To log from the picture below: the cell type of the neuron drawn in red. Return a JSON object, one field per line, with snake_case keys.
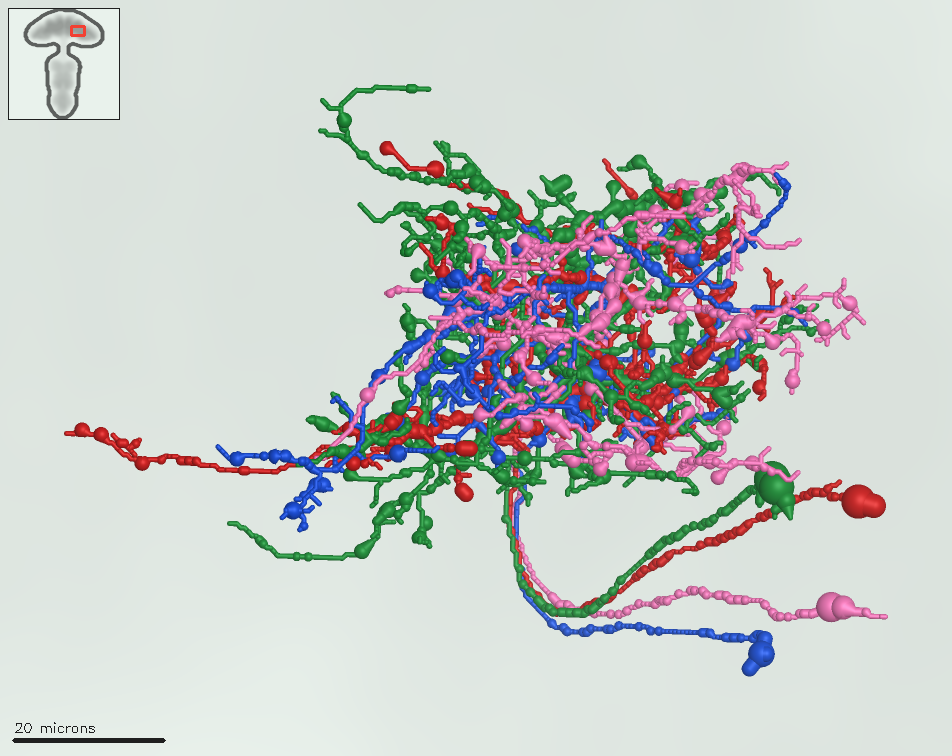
{
 "cell_type": "LHPV2a1_c"
}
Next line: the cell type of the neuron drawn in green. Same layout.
{
 "cell_type": "LHPV2a1_d"
}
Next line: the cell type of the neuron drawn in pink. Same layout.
{
 "cell_type": "LHPV2a3"
}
